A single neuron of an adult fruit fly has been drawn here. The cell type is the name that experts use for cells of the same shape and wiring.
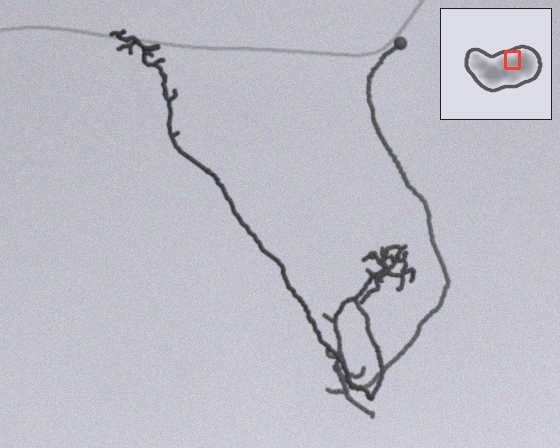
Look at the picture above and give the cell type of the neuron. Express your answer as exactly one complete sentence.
Within the cell type FS4A sits this neuron.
